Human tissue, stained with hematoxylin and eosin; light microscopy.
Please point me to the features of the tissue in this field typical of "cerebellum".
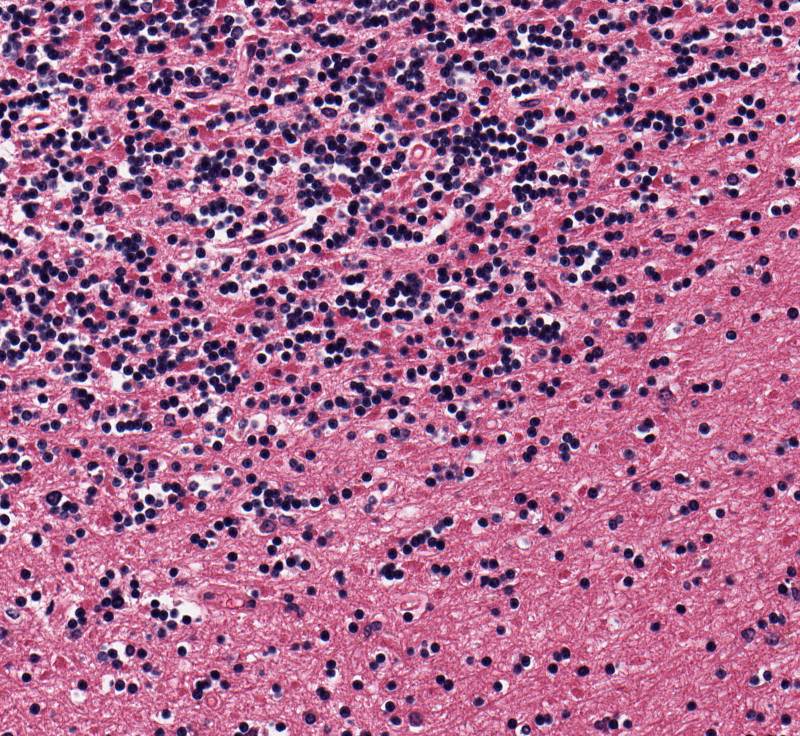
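The tissue in this field is cerebellum. A dense zone in the upper left is packed with small, round, darkly stained nuclei that have very scant visible cytoplasm.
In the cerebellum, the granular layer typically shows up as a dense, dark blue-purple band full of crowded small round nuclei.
The dense zone agrees with that in its crowding of small round nuclei. The paler, less cellular pink zone in the lower right has a finely fibrillary background, with fibres running in roughly parallel streams. The border between the two zones is irregular and gradual, running diagonally from lower left to upper right.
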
